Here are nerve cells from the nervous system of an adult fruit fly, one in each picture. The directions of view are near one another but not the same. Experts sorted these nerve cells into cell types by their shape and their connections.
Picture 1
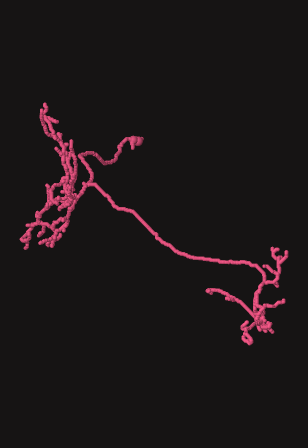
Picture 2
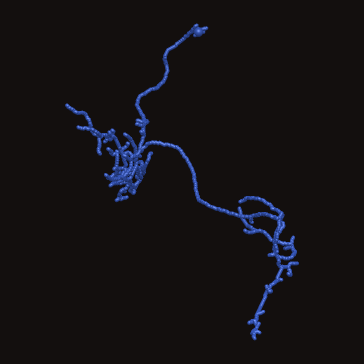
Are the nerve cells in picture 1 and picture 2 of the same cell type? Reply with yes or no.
yes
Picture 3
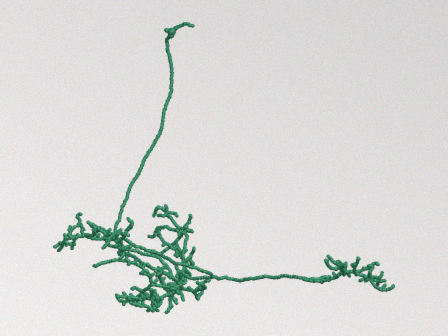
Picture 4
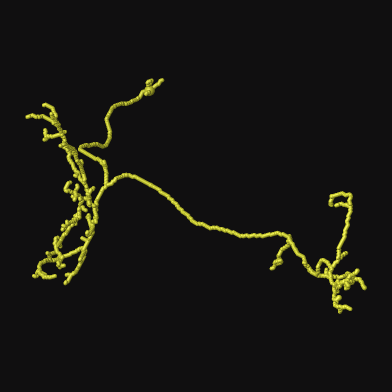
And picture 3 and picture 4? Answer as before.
no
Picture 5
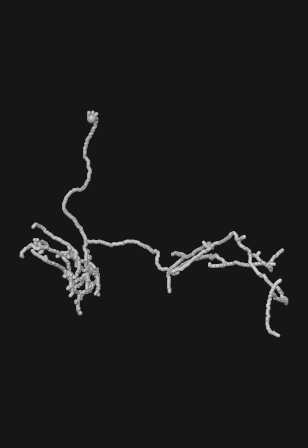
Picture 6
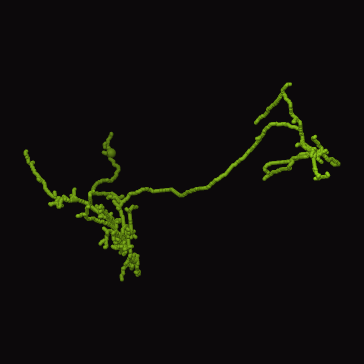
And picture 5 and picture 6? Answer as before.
yes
